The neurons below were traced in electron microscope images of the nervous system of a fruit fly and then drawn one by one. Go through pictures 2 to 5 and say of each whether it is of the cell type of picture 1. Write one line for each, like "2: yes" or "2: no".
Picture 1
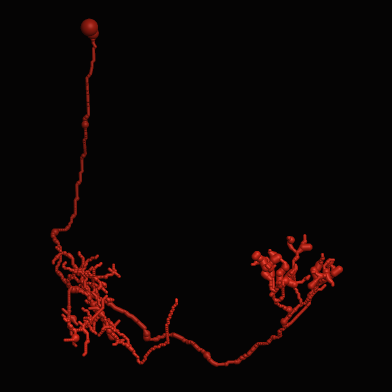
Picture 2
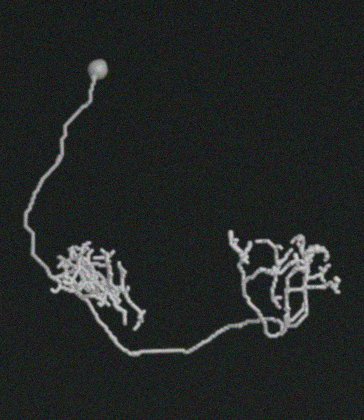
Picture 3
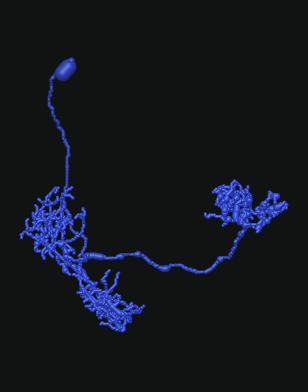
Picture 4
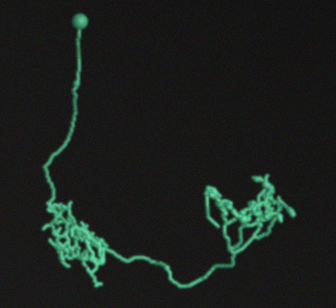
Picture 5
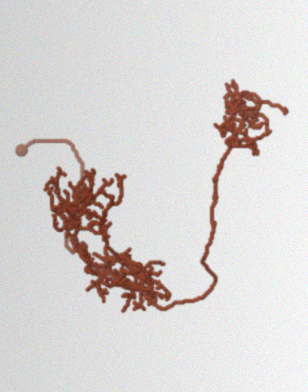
2: yes
3: no
4: yes
5: no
